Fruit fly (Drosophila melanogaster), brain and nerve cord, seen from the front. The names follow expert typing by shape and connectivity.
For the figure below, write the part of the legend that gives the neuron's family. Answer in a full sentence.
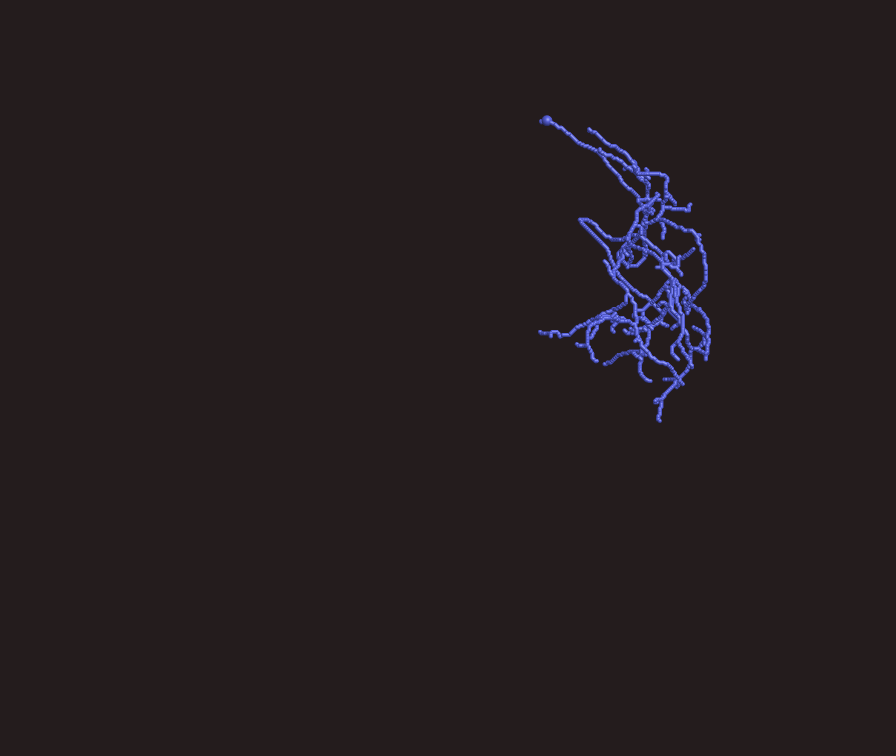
The family is hemilineage 11B.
